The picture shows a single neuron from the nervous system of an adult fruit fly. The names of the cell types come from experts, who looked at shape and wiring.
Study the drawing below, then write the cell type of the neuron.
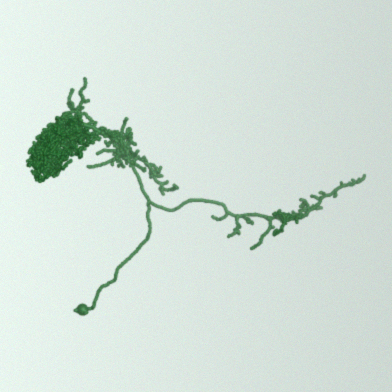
AOTU063_a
